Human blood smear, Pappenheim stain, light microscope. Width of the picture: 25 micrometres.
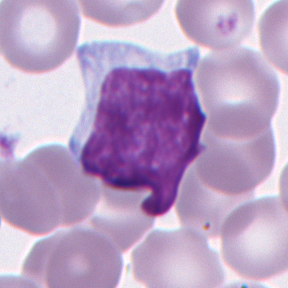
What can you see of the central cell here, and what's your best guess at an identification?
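Nucleus angular, roughly square in outline, with a small knob jutting out from its lower edge. Chromatin dark purple, mottled with paler patches. Cytoplasm without visible granules. Typical lymphocyte.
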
